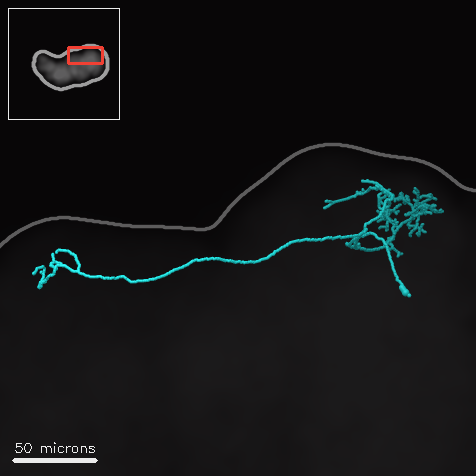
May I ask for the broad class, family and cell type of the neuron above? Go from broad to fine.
central-brain intrinsic neuron; hemilineage LHd1; CB1020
